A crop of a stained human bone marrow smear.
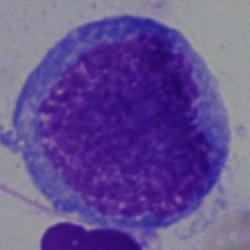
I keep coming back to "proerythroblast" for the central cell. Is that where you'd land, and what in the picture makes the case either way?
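The chromatin settles it: it's finely stippled, with many small pale spots throughout, not packed into dark clumps.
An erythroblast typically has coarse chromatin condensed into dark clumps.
So yes, proerythroblast fits, and erythroblast doesn't. The outline is round with a smooth edge, and the cytoplasm is only a narrow blue rim around the nucleus. That blue rim also counts against the orthochromatic stage of an erythroblast.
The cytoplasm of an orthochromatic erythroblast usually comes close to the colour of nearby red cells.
No granules and no vacuoles show in the cytoplasm, and the lack of granules would fit either name.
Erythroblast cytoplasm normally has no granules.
The dark purple nucleus at the bottom edge belongs to another cell lying just below this one.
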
